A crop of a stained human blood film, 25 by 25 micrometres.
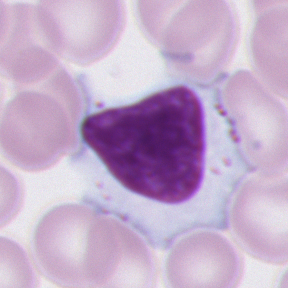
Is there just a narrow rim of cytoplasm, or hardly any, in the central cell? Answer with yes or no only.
No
